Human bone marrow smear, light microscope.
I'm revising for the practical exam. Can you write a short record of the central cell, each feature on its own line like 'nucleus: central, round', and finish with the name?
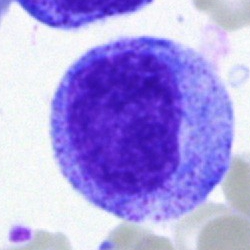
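Nucleus: off-centre, over to the left
Border: a shallow dip on the nucleus's right side
Cytoplasm: a pale zone snug against the nucleus on the right
Shape: round, smooth outline
Verdict: promyelocyte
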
